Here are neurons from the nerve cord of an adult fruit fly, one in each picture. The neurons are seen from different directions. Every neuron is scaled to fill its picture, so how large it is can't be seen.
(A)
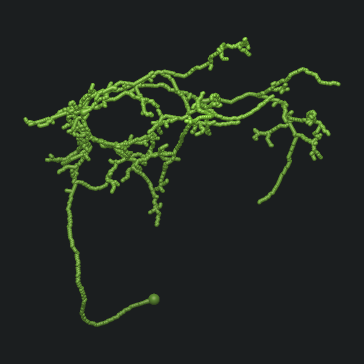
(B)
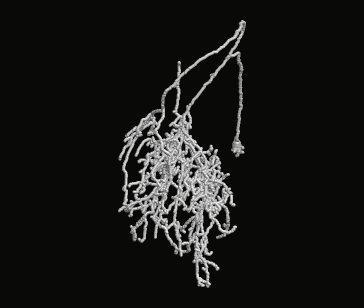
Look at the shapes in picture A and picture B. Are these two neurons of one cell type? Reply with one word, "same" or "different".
different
